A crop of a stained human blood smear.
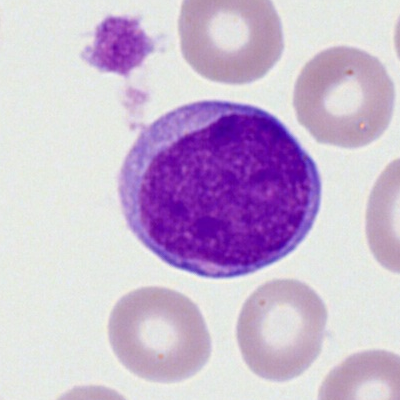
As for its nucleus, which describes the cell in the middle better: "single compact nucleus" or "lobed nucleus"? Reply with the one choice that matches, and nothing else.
Single compact nucleus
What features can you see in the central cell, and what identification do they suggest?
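Starting with proportions, the nucleus fills most of the cell and leaves only a narrow rim of cytoplasm. That cytoplasm is pale blue, turning darker blue along the cell edge. Checking for granules: none are visible. Checking for vacuoles: none are seen. The cell is a myeloblast.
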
